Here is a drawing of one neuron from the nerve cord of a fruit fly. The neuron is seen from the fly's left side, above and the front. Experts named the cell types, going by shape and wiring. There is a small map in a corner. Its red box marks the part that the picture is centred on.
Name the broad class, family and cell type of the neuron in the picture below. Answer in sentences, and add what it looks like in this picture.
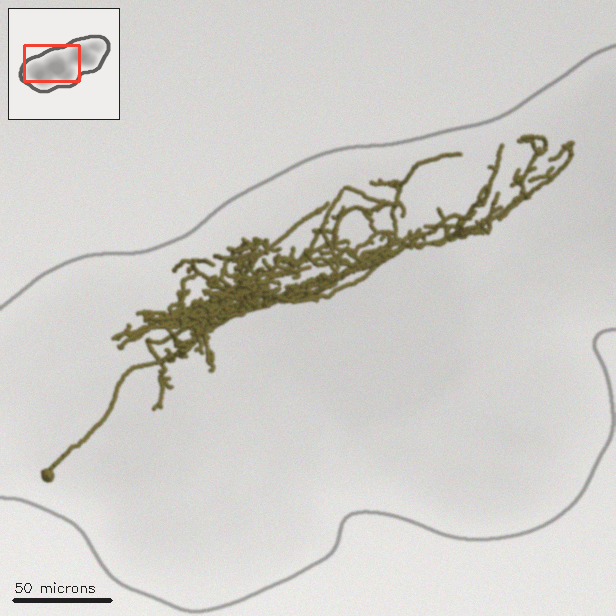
Its broad class is nerve-cord intrinsic neuron. Its family is hemilineage 07B. Its cell type is IN07B026. From left to right in the picture it spans about 300 microns. Dozens of branch ends can be seen.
